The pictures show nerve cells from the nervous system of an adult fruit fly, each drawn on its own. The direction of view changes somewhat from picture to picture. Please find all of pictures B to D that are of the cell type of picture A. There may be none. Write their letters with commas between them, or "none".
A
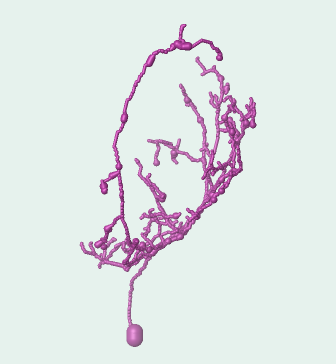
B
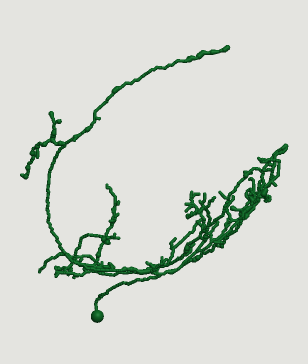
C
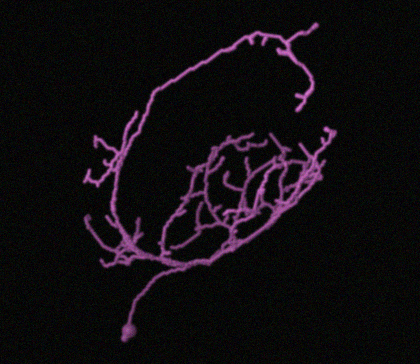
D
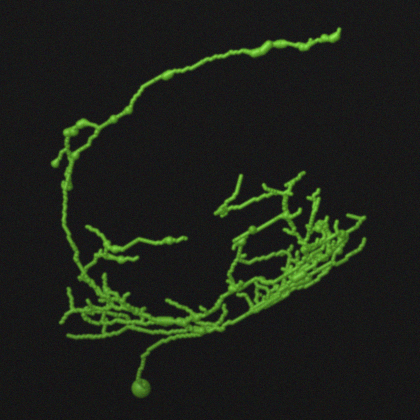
B, C, D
